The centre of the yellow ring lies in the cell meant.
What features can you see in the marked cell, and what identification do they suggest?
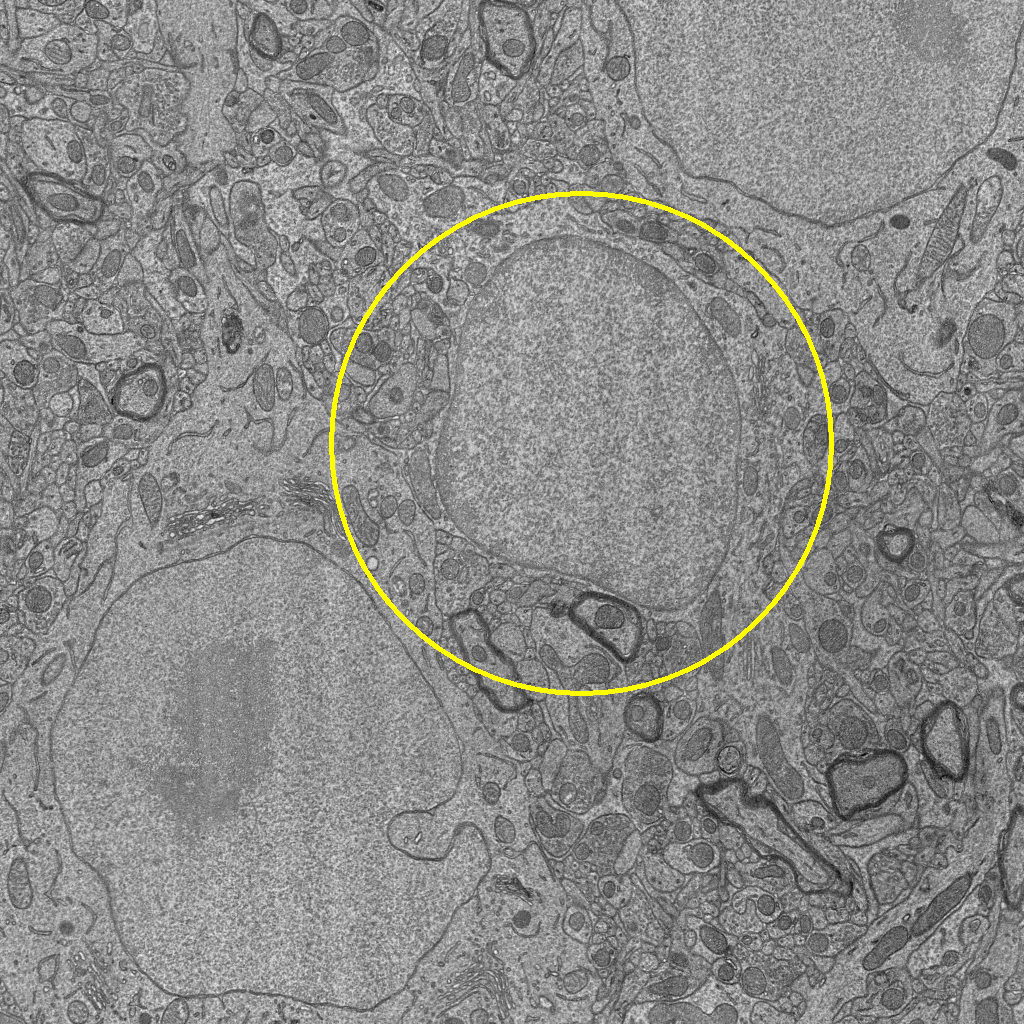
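Nucleus: large oval, wholly within picture. Envelope smooth, no deep infoldings. Chromatin finely granular, evenly spread; no dark clumps along envelope. Few small mitochondria in cytoplasm right of nucleus. Marked cell: astrocyte.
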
